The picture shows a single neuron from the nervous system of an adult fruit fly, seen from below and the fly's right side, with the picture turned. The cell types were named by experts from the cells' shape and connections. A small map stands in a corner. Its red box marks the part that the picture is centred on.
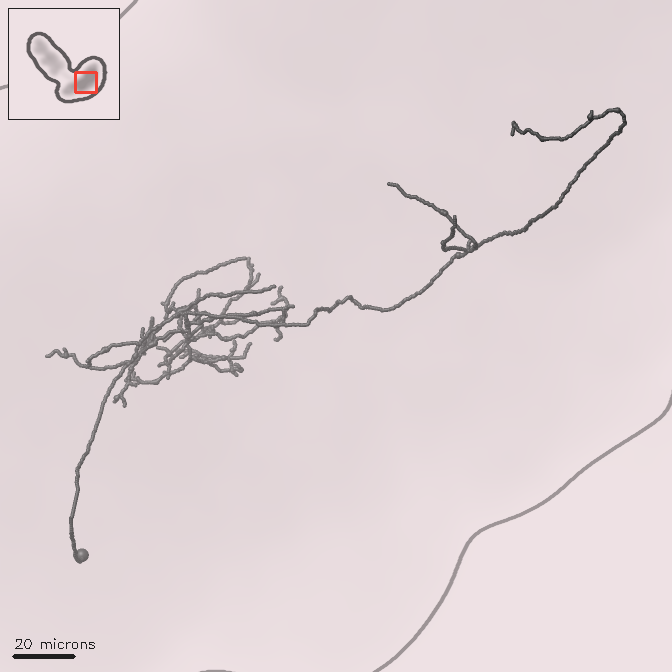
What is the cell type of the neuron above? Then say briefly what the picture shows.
Its cell type is SLP113. Its broad class is central-brain intrinsic neuron. It lies in the brain. The cell body can be seen at the lower left of the picture. Dozens of branch ends can be seen.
